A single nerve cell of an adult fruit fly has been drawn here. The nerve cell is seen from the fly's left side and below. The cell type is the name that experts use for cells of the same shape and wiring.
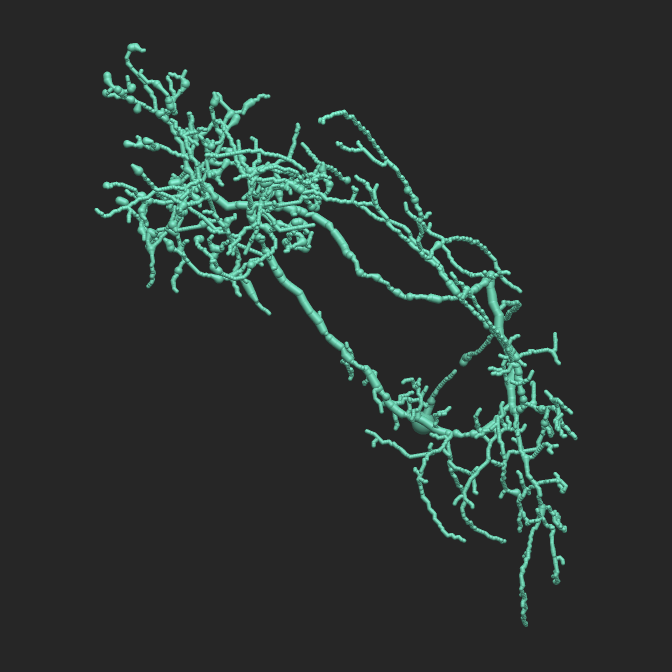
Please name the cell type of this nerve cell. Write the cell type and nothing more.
LHPD2d1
